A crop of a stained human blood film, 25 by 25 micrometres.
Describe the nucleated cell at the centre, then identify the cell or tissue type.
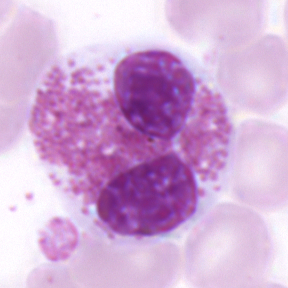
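Two nuclear lobes lie one above the other, joined by a narrow waist. Coarse, round granules of a pinkish-orange colour pack the cytoplasm, and they are of fairly even size. This cell is an eosinophil.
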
